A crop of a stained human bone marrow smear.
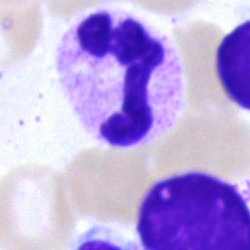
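Segmented neutrophil from a stained human bone marrow smear. The outline is round to slightly oval, with a smooth margin. Chromatin is dense, dark purple and coarsely clumped, and no nucleoli are visible in the nucleus.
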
